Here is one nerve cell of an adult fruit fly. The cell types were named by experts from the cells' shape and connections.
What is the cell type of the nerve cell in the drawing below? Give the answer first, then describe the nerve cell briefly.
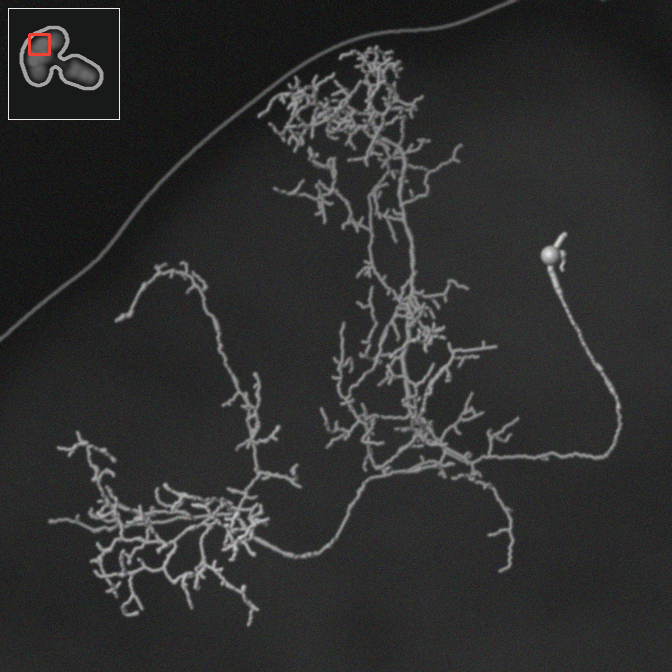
It is of cell type SMP583. It is a central-brain intrinsic neuron. It lies in the brain. Its cell body lies on the right of the picture. The picture shows more than a hundred branch ends.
